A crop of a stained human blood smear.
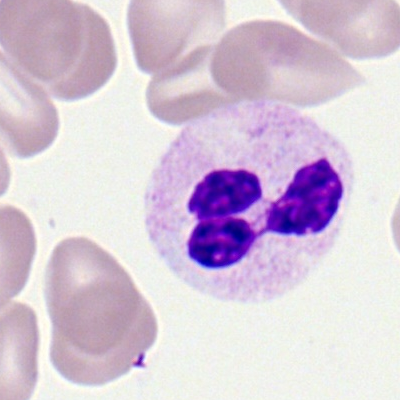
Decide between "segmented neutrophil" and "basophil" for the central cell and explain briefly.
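This is a segmented neutrophil. The nucleus comes first on the list: it has three separate lobes linked by thin strands, with dark purple, coarsely clumped chromatin.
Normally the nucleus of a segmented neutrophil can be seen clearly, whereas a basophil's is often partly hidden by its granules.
Next on the list are the granules, which here are fine and faintly lilac.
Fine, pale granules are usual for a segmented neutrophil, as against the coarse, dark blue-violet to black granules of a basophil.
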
